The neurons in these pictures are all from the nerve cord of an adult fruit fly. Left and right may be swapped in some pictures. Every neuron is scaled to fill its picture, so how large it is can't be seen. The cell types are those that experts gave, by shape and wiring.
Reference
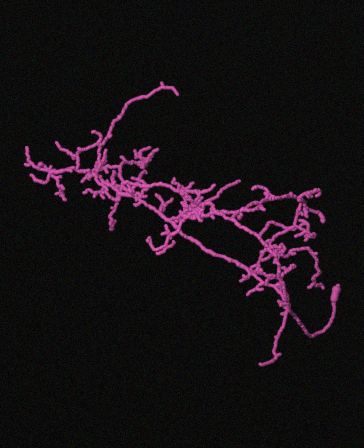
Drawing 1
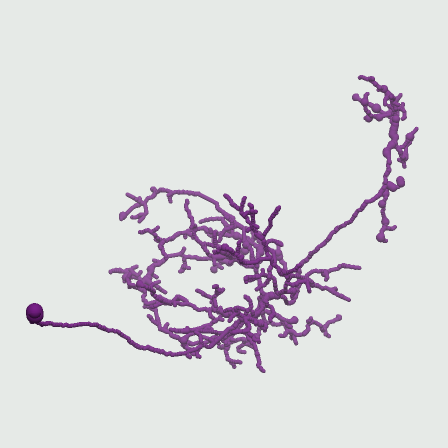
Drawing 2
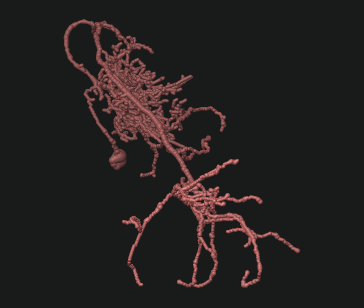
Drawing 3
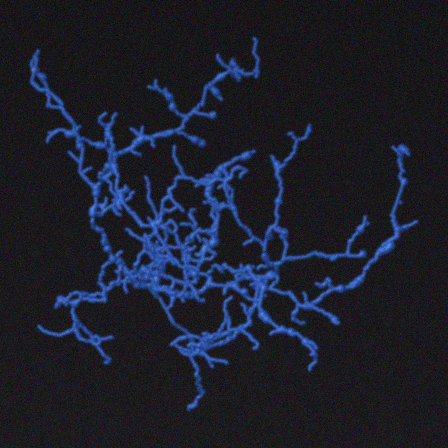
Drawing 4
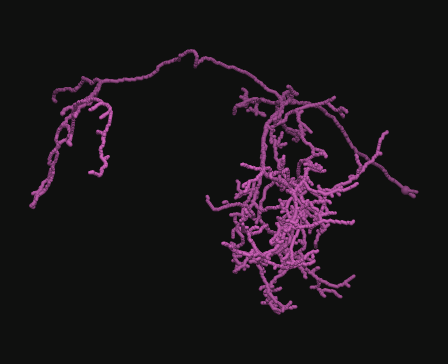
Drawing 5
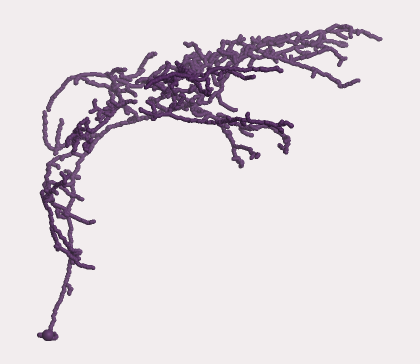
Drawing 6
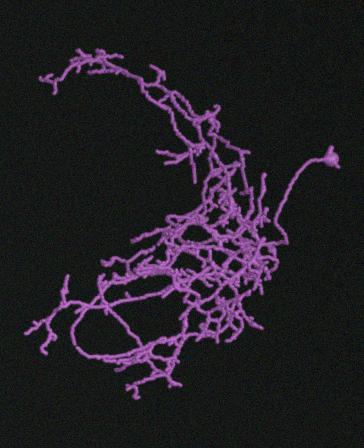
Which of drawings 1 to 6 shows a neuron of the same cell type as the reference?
5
